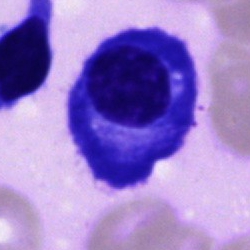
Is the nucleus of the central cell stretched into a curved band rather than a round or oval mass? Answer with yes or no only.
No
